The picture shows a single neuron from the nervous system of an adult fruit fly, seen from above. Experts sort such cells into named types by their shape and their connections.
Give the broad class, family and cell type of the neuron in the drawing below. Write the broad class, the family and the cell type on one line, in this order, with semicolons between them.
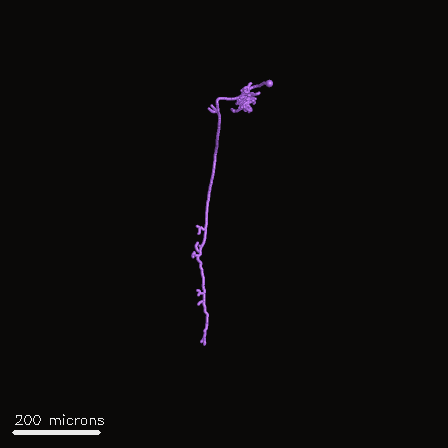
descending neuron; hemilineage LB7; DNge108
